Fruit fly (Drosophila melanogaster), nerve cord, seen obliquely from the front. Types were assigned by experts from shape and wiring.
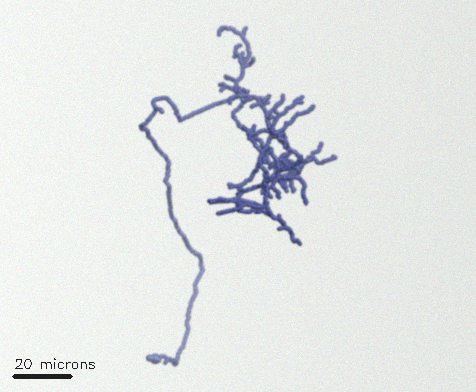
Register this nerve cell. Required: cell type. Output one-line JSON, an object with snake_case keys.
{"cell_type": "IN02A042"}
